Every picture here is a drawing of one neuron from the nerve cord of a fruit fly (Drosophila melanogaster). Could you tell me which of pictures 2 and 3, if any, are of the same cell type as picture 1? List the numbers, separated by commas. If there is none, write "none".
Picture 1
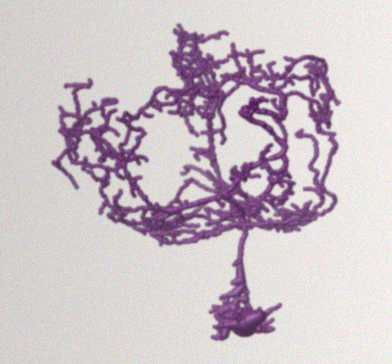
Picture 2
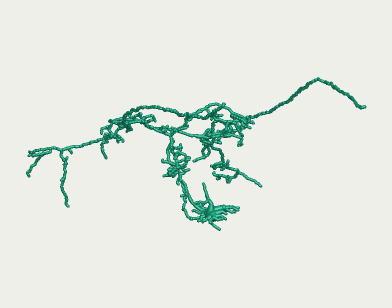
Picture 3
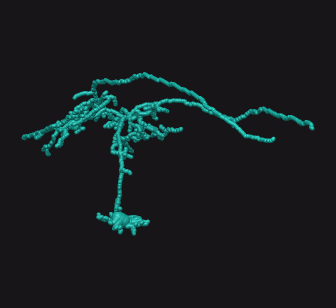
none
